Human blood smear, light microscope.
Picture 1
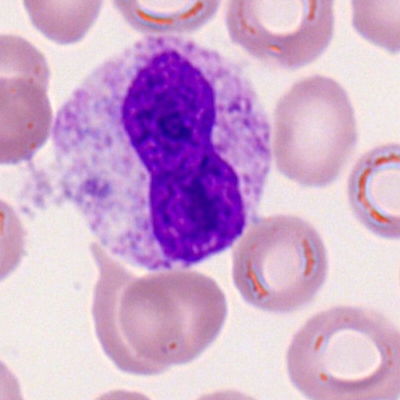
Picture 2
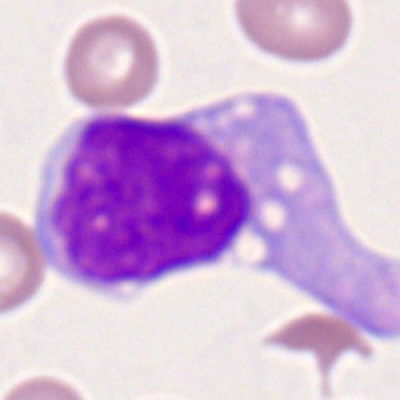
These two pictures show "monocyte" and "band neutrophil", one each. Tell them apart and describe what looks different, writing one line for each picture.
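In picture 1 we see a band neutrophil: Small purple granules are scattered throughout the cytoplasm.
In picture 2 we see a monocyte: No distinct granules are seen in the cytoplasm.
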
